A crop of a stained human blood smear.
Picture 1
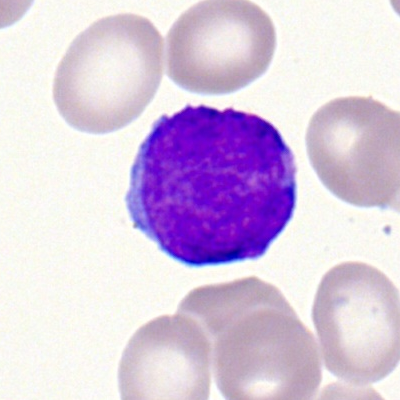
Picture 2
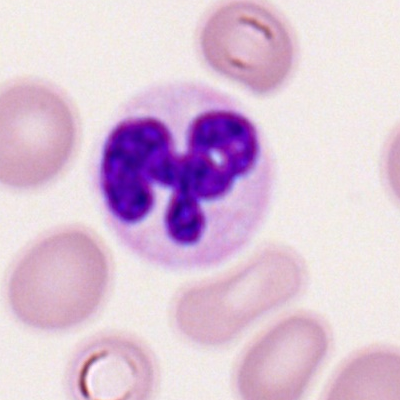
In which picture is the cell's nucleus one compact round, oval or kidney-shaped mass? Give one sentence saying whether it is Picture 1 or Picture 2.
In Picture 1 the cell's nucleus is not lobed but one compact round, oval or kidney-shaped mass.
